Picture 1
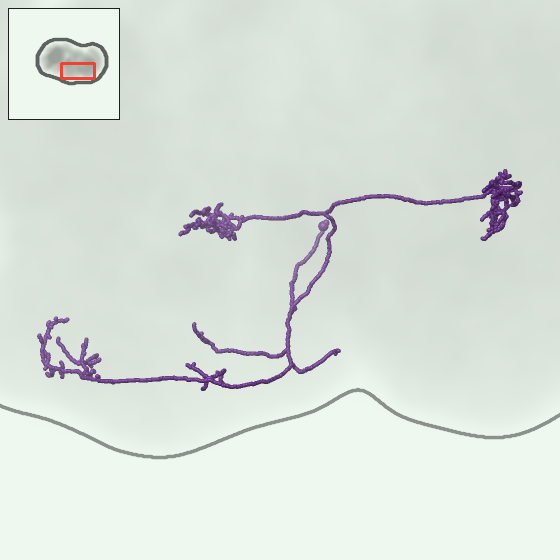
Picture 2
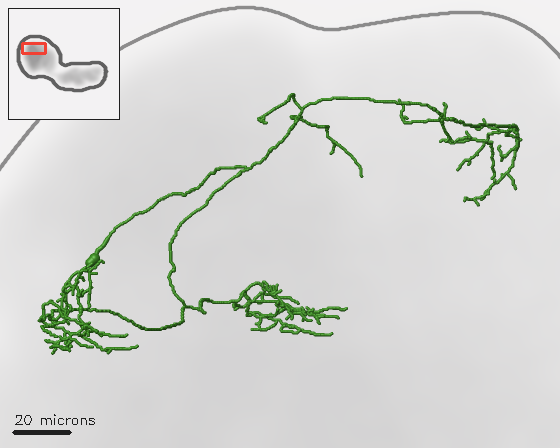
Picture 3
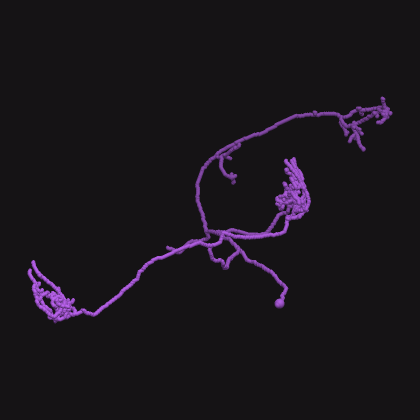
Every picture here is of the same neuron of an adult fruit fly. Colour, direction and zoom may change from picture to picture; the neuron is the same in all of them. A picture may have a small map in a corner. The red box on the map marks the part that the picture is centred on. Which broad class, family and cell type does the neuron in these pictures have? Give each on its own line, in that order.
central-brain intrinsic neuron
class DAN
PAM11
